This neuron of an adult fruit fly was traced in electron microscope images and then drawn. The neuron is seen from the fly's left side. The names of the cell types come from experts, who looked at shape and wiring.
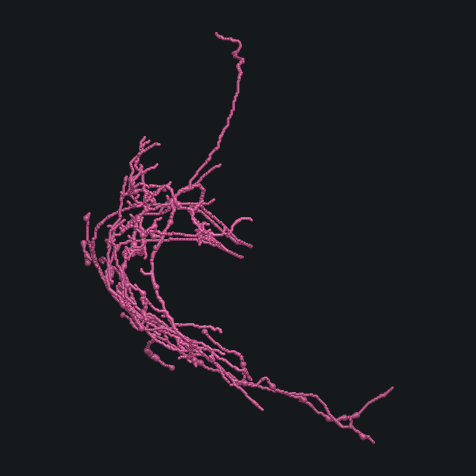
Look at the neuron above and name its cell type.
CRE030_b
